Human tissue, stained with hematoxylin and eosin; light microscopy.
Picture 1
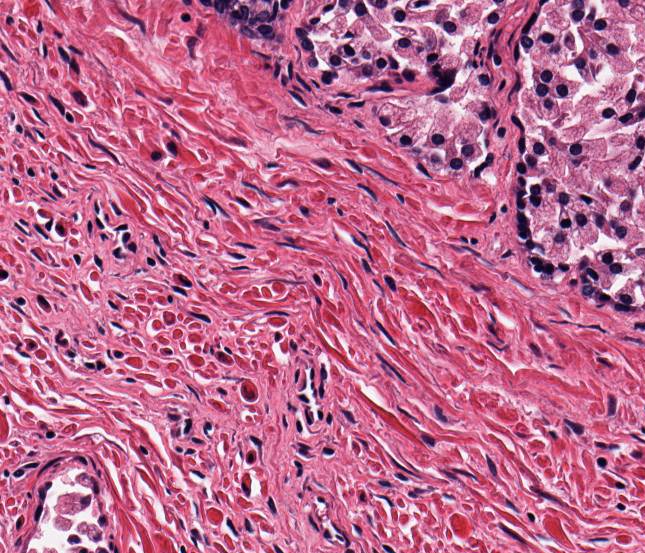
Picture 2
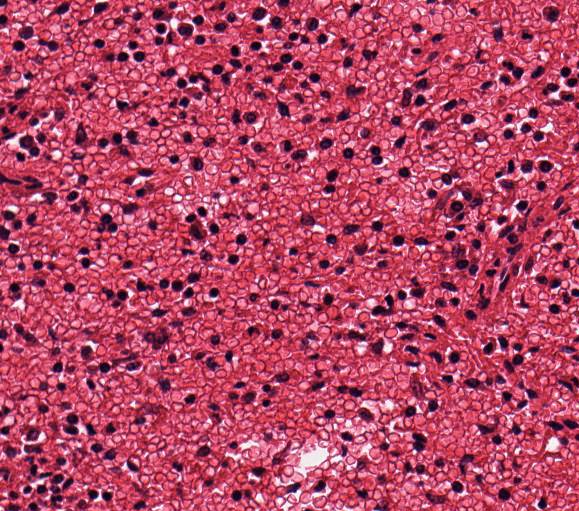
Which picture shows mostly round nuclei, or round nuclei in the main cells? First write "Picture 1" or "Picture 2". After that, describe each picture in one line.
Picture 2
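Picture 1: Most nuclei in the stroma are slender and spindle-shaped, lying along the fibres.
Picture 2: Most nuclei are small, round and uniformly dark, without visible nucleoli.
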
